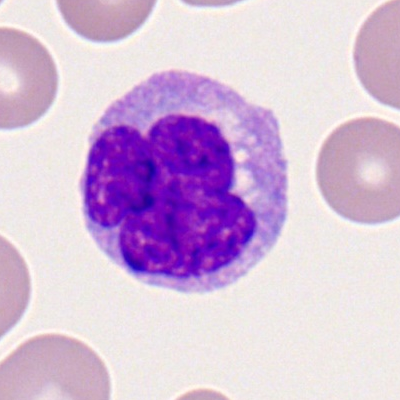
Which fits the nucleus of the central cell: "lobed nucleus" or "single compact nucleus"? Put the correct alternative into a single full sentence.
Rather than one mass, the nucleus consists of distinct lobes.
